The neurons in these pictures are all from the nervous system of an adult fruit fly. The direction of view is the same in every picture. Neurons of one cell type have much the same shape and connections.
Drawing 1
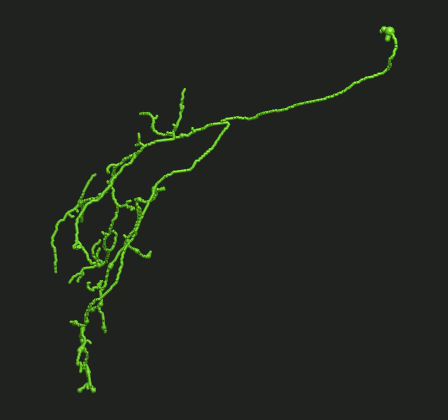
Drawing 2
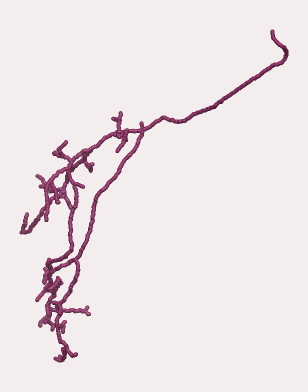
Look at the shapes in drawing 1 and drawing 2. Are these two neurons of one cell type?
yes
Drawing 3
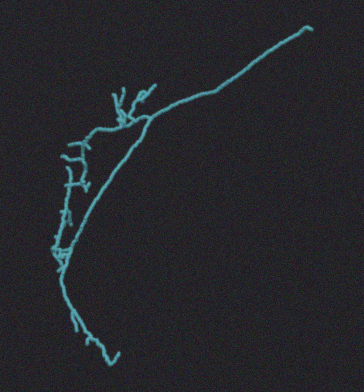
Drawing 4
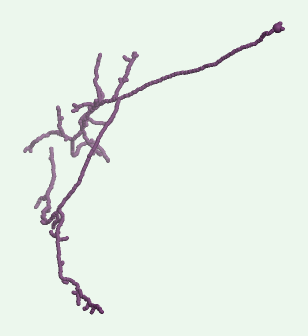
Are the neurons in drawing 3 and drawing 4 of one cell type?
yes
